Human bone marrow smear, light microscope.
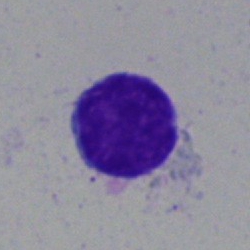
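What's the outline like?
Round.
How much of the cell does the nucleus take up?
Nearly all of it, leaving at most a very thin rim of cytoplasm.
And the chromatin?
Deep purple and mottled, with darker clumps among slightly paler areas.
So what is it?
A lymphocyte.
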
